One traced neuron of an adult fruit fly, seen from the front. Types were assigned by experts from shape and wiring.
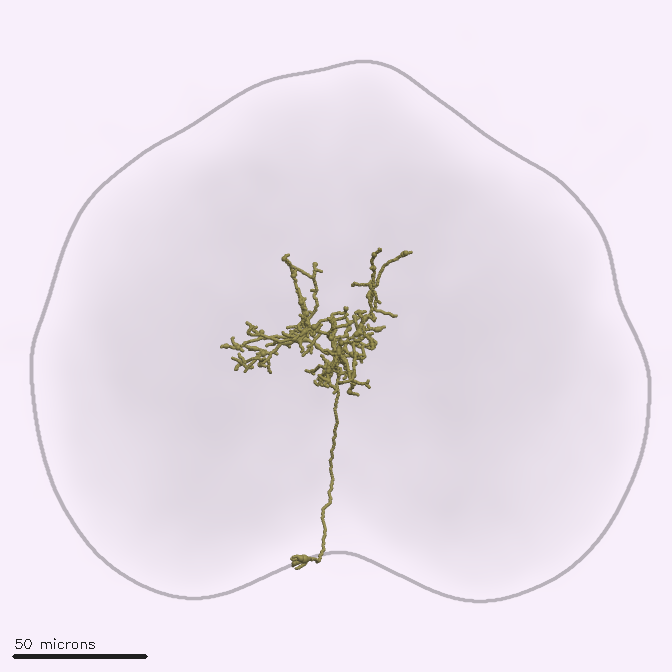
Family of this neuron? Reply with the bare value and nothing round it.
hemilineage 00A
